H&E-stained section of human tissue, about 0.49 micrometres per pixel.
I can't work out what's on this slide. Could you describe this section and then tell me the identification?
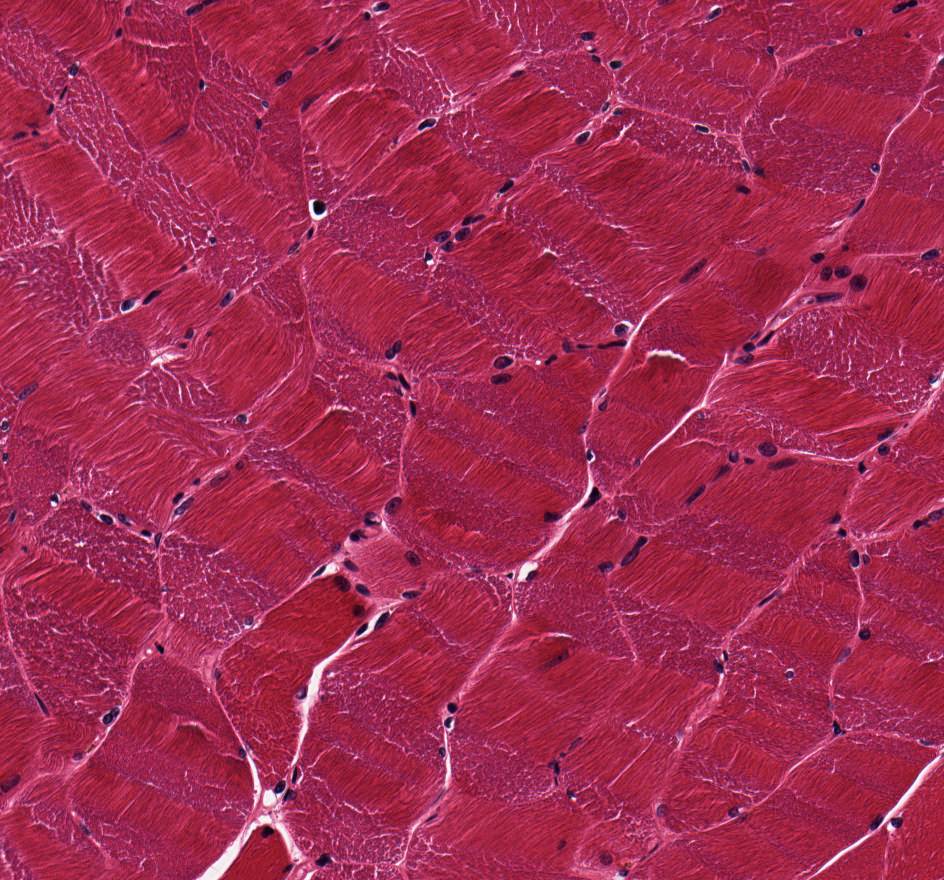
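The fibres are cut across or obliquely, not along their length. Their nuclei are small, dark, and oval or flattened, and they lie at the fibre edges rather than centrally. Fibre cytoplasm is deep red with a fine fibrillar texture. Thin, pale pink strands of connective tissue run between the fibres. This is skeletal muscle.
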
